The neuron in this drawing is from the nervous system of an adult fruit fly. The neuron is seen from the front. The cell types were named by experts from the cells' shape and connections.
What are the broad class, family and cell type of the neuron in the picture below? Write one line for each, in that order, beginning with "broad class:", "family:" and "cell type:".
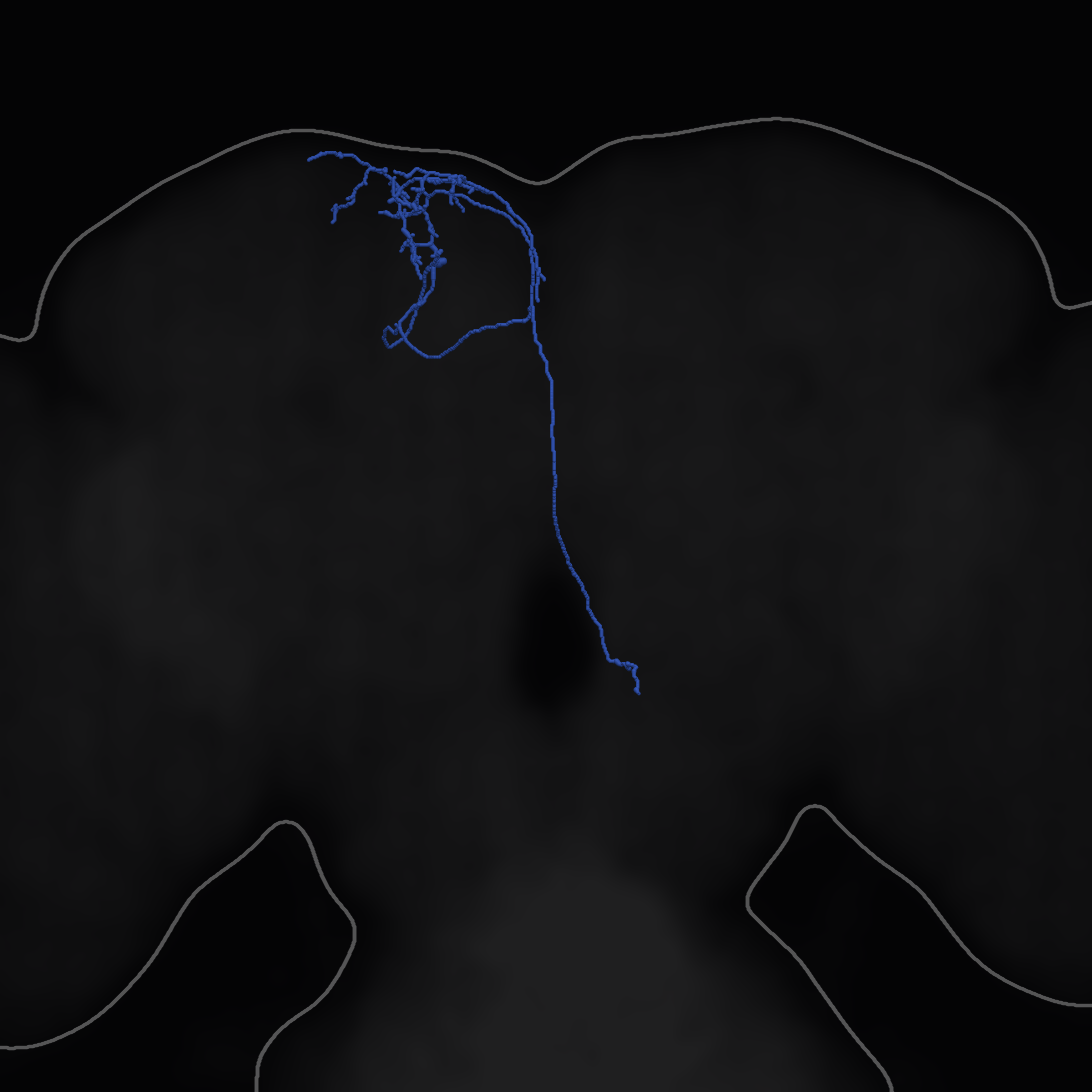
broad class: central-brain intrinsic neuron
family: hemilineage SMPpv1
cell type: SMP483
